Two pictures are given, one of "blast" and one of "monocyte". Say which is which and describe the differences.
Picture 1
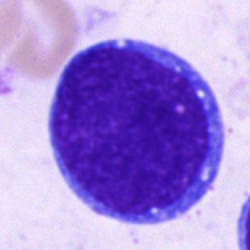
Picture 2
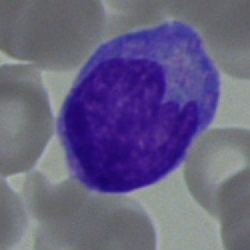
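The blast is in picture 1, the monocyte in picture 2. The blast is smooth-edged and round to slightly oval, with finely granular chromatin spread evenly through the nucleus.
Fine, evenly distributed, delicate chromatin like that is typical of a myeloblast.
Its cytoplasm is only a thin deep-blue rim around the nucleus, with no granules, and a few tiny clear spots sit along the right edge of the cell.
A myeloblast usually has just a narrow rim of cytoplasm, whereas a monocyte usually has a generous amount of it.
The monocyte is oval and smooth-edged too, but its nucleus fills the lower left part of the cell and has a notch on its upper right side.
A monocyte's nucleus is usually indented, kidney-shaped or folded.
Its chromatin is dark purple with small pale flecks, rather than finely granular. The cytoplasm is widest at the upper right of the cell, and no vacuoles are seen in it.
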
